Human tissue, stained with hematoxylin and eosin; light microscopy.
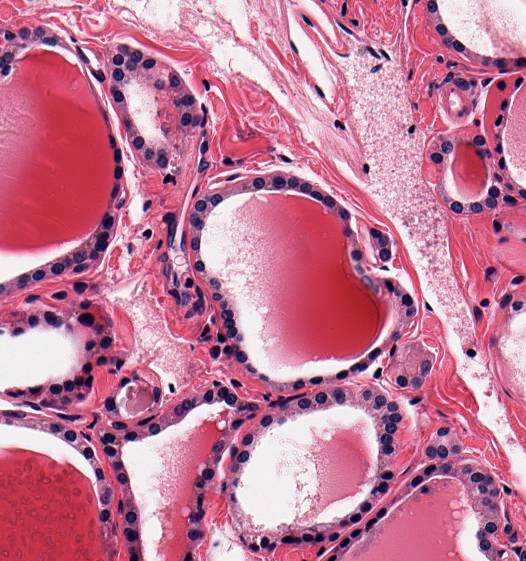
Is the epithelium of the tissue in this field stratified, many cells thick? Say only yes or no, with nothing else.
No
